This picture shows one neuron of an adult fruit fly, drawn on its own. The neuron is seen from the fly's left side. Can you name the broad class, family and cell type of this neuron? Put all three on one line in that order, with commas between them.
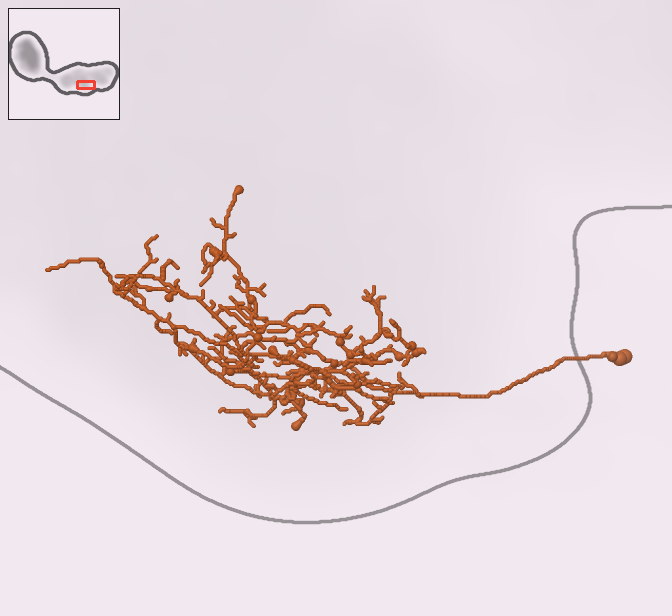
nerve-cord intrinsic neuron, hemilineage 01B, IN01B065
